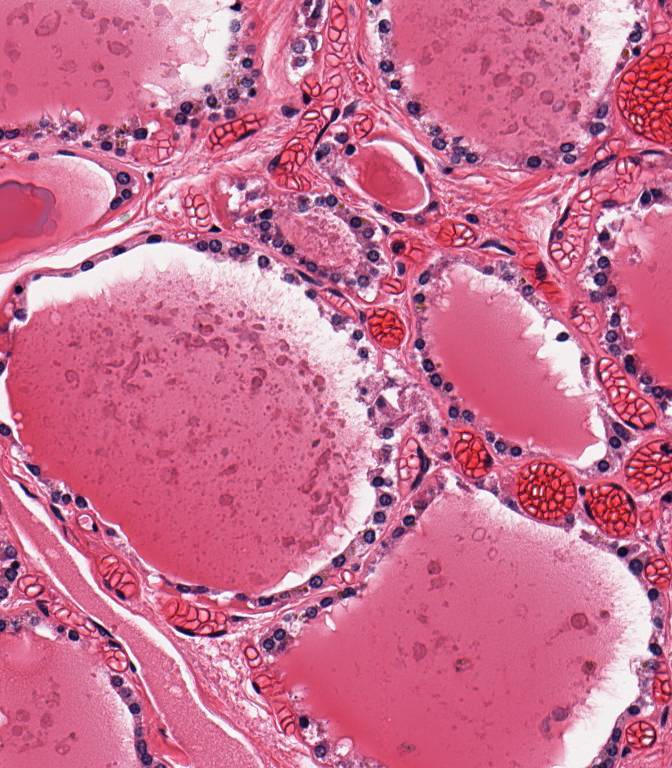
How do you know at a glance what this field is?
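The structure shown is the thyroid follicle, here as closely packed, rounded to oval follicles of varying size, the largest at left centre. Each is lined by a single layer of low cuboidal to flattened cells with small, round, dark-staining nuclei. The colloid shows a pale, scalloped rim where it has pulled away from the lining.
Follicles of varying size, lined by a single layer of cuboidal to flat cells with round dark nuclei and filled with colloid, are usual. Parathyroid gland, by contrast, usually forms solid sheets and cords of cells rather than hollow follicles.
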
